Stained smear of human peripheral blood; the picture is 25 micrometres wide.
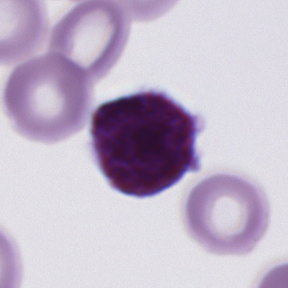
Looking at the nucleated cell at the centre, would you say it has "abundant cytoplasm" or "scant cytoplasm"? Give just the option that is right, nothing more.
Scant cytoplasm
